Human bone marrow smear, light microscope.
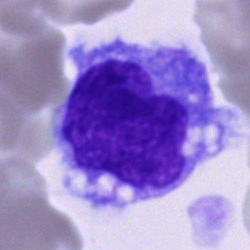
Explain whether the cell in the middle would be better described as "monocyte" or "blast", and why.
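Monocyte rather than blast.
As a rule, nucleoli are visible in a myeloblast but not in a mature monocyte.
Going through this cell point by point: first, the outline is irregular, with small bumps along its edge; second, the nucleus is notched in its upper border, which gives it a folded shape; third, the cytoplasm is blue-violet; fourth, several clear round vacuoles sit in that cytoplasm along the lower edge and the right side.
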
